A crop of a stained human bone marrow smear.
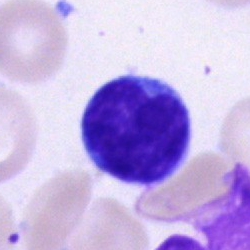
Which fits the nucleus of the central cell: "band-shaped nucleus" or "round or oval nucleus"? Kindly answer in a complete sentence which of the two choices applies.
It is a compact round or oval mass that the nucleus of the cell forms.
